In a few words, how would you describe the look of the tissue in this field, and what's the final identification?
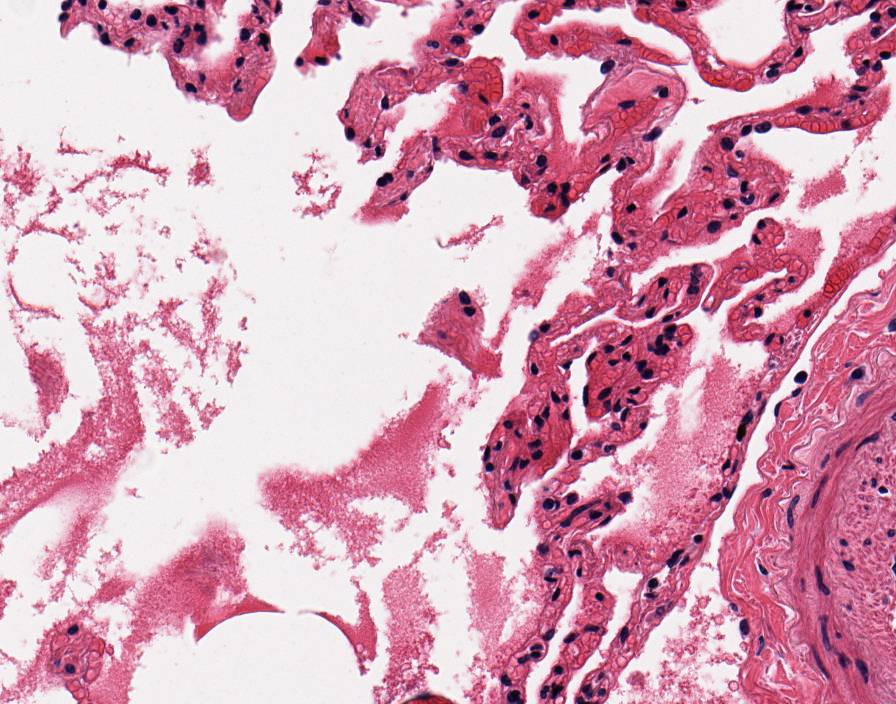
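Thin, branching strands of tissue outline irregular spaces, crowding the upper and right parts while the left half is mostly open space. Those strands are packed with closely set red blood cells filling their capillaries. Spaces on the left and lower middle hold pale pink, finely granular material with almost no cells. At the lower right, a thick wall of wavy pink fibres curves along the edge of the field. You're looking at lung.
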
